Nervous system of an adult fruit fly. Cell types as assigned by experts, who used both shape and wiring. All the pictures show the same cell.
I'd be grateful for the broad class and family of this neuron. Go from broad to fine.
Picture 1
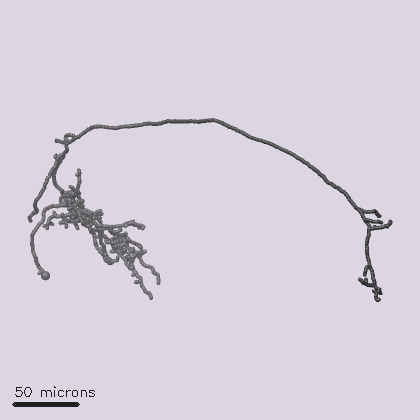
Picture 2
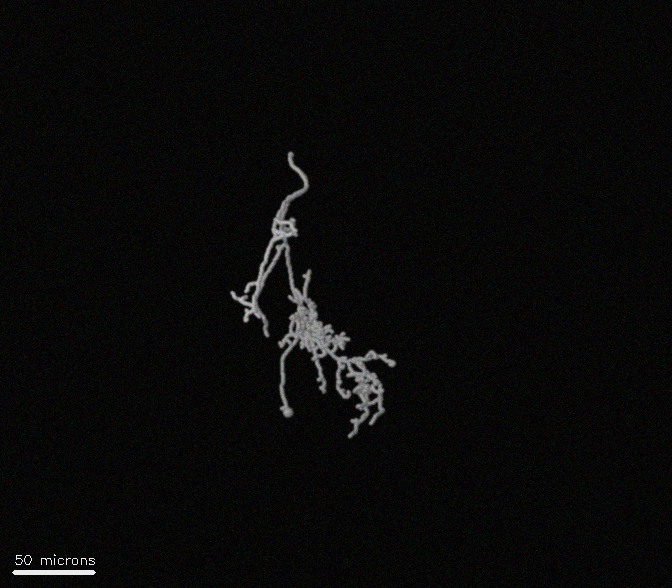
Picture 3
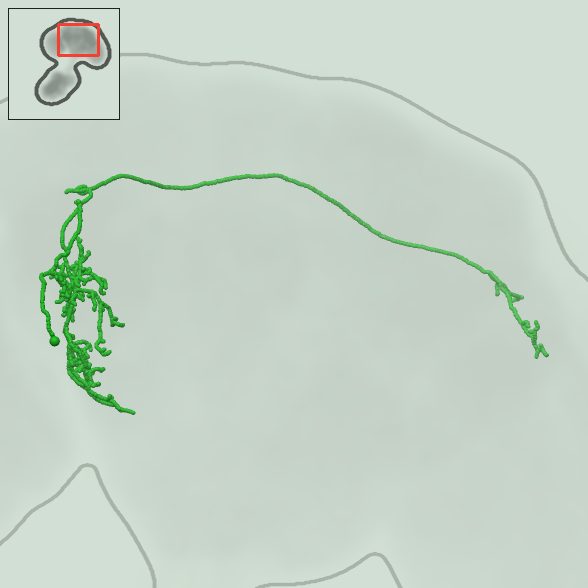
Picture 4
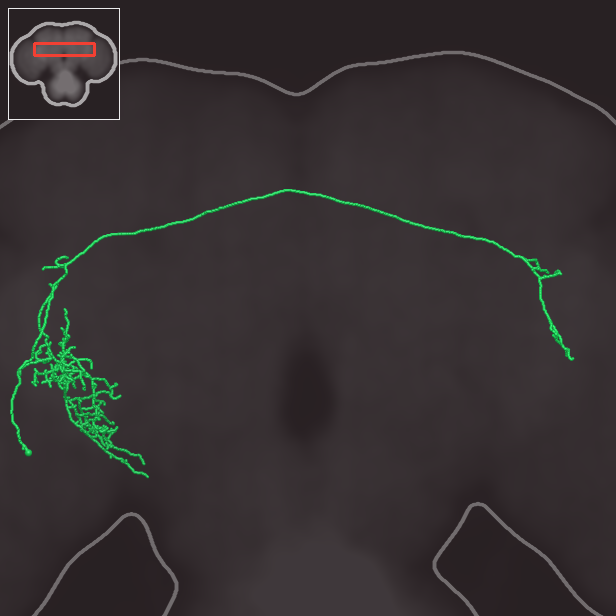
central-brain intrinsic neuron; hemilineage VLPl&p2_lateral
